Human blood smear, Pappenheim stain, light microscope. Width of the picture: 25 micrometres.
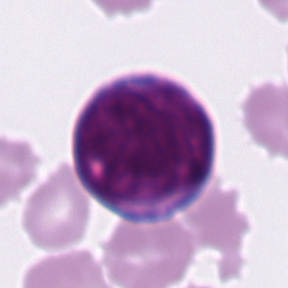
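Myeloblast, central cell. Outline: round and smooth. Cytoplasm: only a very thin rim around the nucleus. Near the left edge: a single small bright pink dot. Vacuoles: none seen.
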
